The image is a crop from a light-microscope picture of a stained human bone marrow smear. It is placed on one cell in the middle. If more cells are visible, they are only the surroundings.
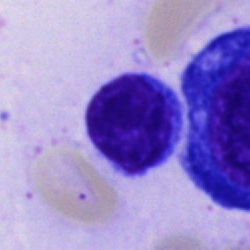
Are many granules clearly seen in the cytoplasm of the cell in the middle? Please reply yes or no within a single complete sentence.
No, this cell has a cytoplasm without visible granules.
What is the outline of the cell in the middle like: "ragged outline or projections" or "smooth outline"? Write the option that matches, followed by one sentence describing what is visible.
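Smooth outline. The cell has a roughly round outline with a smooth border.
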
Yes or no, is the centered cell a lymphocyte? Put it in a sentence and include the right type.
Yes, the one cell at the centre is a lymphocyte.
